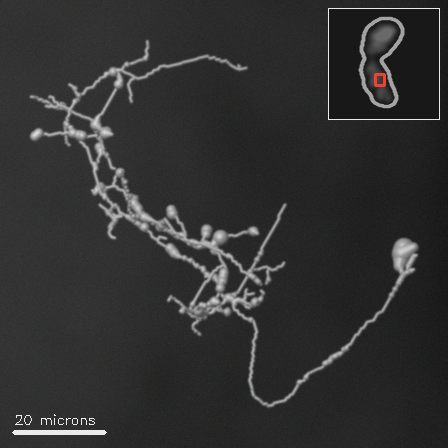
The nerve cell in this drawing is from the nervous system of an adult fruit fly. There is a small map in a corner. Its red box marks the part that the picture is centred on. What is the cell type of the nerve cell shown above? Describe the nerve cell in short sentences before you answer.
By the scale bar it is about 85 microns wide in this view. Dozens of branch ends can be seen. This is a nerve-cord intrinsic neuron. The cell type is IN11B020.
